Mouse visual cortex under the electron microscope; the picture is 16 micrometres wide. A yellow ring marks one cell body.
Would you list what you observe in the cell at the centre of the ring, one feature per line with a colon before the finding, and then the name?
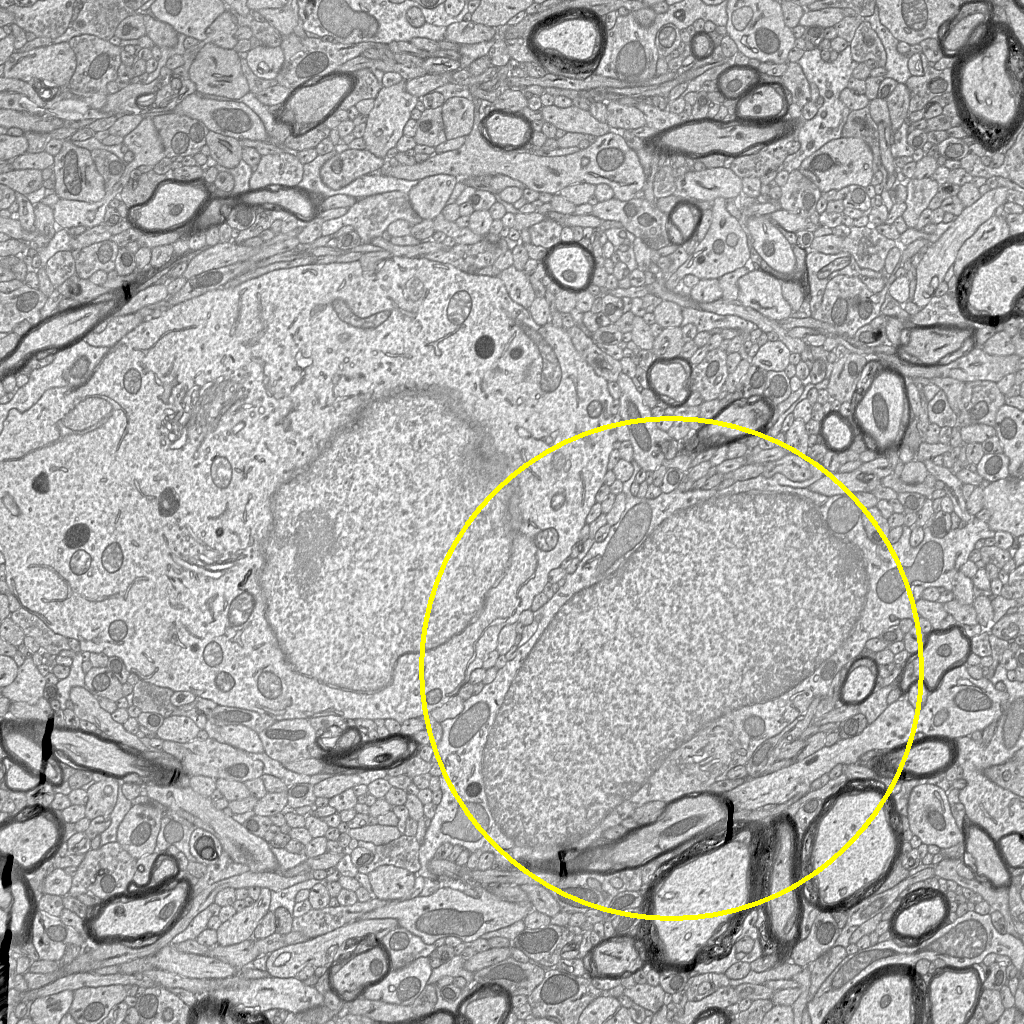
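Outline: an elongated oval, set diagonally from lower left to upper right
Position: the whole nuclear outline stays inside the ring
Envelope: smooth all round, no deep folds or indentations
Nucleolus: nothing distinct shows up
Cell type: astrocyte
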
